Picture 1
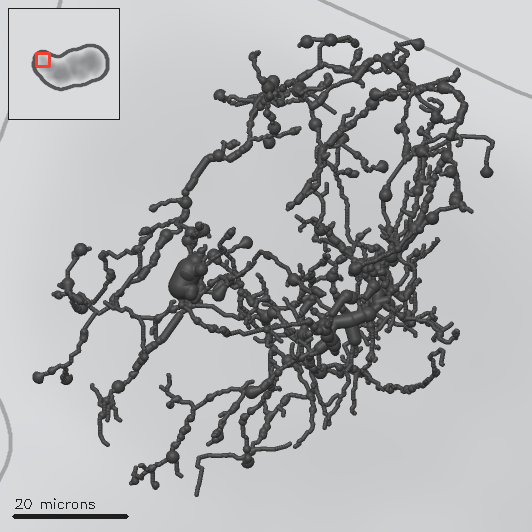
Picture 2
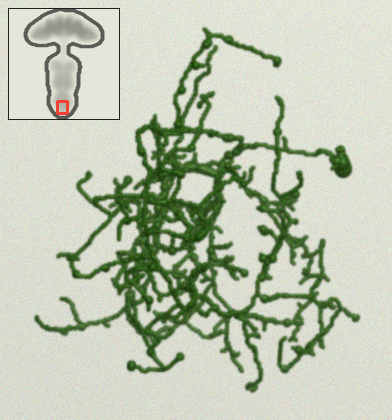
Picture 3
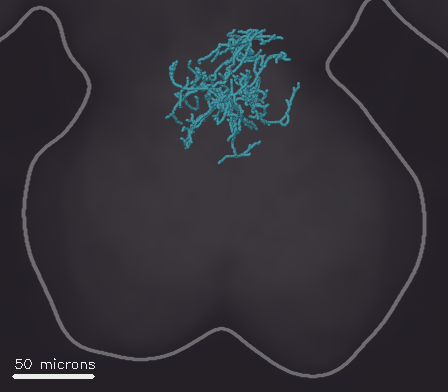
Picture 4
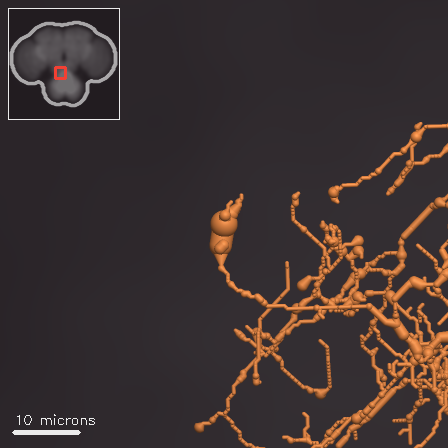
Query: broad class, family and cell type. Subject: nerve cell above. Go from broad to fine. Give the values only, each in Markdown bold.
**nerve-cord intrinsic neuron**, **hemilineage 19B**, **IN19B078**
